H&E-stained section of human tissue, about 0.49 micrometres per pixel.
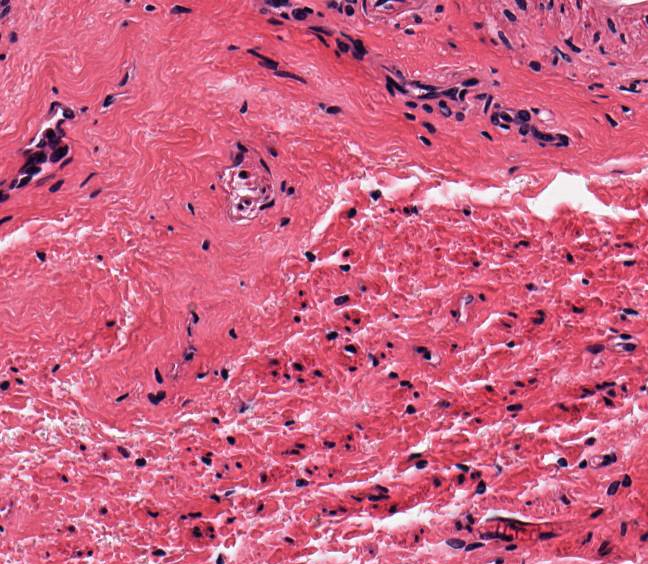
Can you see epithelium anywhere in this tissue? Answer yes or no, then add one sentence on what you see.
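No. No epithelium or glands are present anywhere in the field.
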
